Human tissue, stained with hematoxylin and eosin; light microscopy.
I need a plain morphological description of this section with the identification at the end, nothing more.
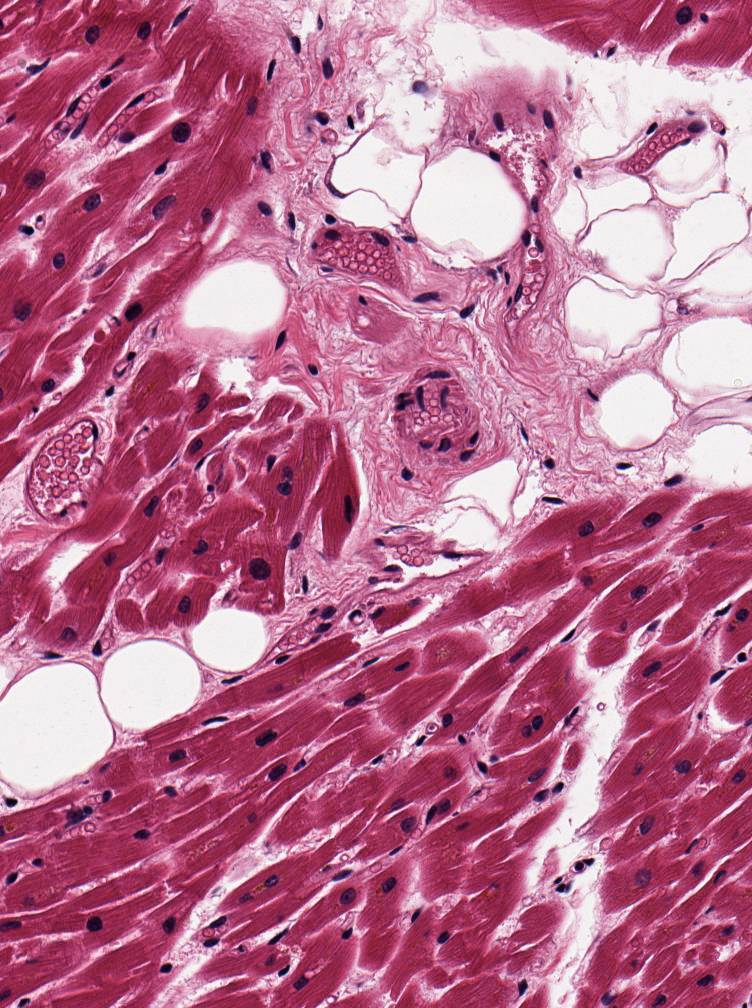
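Across the lower half, muscle fibres run obliquely from lower left towards upper right. The deep pink fibres branch and join neighbouring fibres. Rounded, empty-looking fat cells gather mainly in the upper right. Between fat and muscle lies pale pink, wavy connective tissue with scattered elongated dark nuclei. This is the left ventricle of the heart.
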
